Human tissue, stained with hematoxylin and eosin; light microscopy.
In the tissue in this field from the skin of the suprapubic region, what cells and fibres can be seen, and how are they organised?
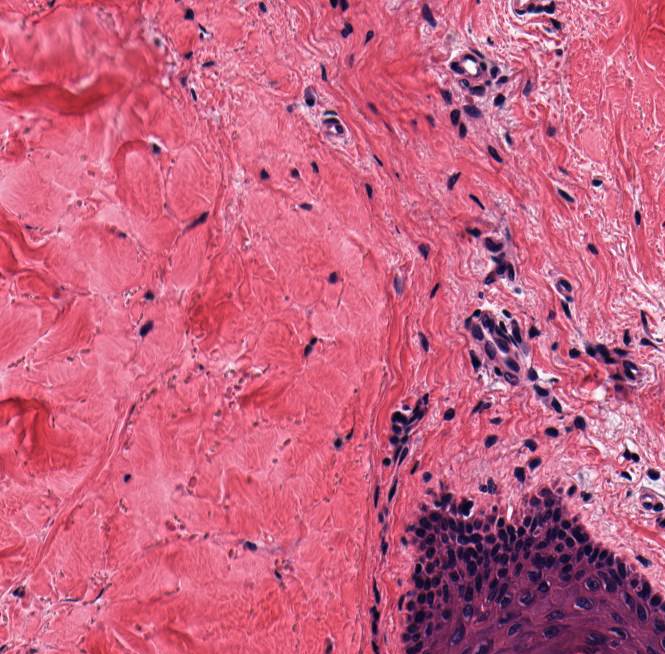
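Distribution: dense pink collagen fills the left and central field, with a looser, more cellular fibrous band down the right side. Texture: on the left, thick collagen bundles lie in haphazard directions, cut in varied planes, with sparse, small, dark nuclei. Bottom right corner: a compact purple mass of epithelial cells with crowded dark oval nuclei.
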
